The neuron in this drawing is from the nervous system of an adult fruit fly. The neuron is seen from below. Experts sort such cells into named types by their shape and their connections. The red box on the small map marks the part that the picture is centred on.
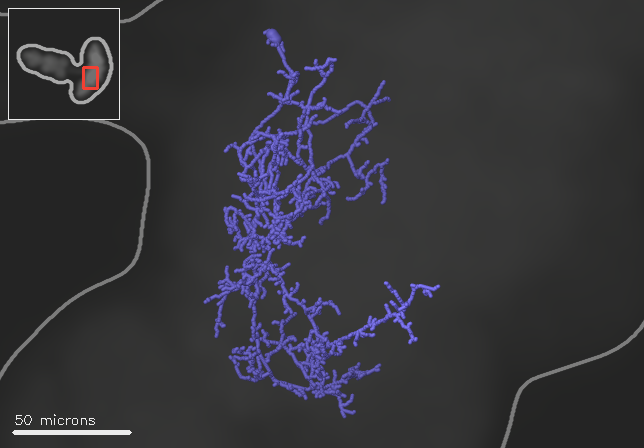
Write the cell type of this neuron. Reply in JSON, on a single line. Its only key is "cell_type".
{"cell_type": "CL151"}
